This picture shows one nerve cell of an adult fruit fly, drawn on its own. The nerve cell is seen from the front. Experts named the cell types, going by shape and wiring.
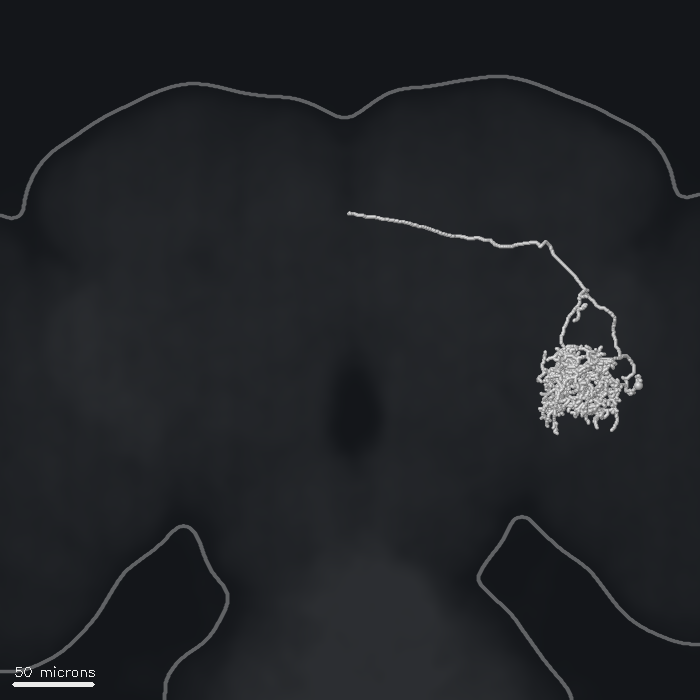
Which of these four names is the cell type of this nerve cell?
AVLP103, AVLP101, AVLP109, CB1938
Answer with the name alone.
AVLP103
